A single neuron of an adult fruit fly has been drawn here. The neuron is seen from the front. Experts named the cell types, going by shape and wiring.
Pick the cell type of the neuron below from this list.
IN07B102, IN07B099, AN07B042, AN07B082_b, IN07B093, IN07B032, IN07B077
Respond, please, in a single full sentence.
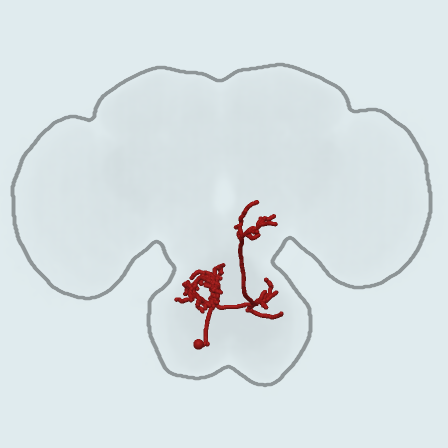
Included in the cell type AN07B042 is this neuron.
